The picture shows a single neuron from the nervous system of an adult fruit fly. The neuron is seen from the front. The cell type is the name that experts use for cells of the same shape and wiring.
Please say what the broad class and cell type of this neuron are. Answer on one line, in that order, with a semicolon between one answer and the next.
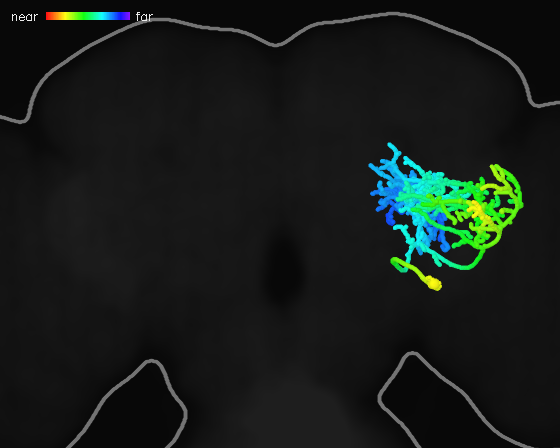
central-brain intrinsic neuron; PLP016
